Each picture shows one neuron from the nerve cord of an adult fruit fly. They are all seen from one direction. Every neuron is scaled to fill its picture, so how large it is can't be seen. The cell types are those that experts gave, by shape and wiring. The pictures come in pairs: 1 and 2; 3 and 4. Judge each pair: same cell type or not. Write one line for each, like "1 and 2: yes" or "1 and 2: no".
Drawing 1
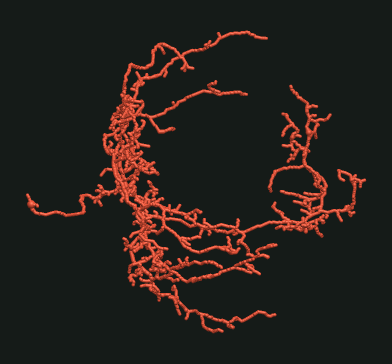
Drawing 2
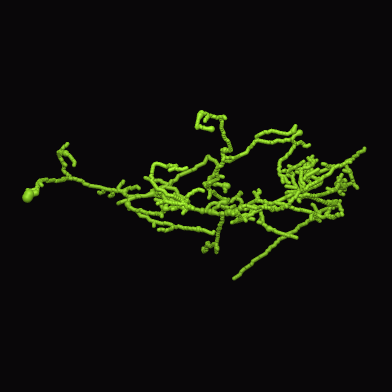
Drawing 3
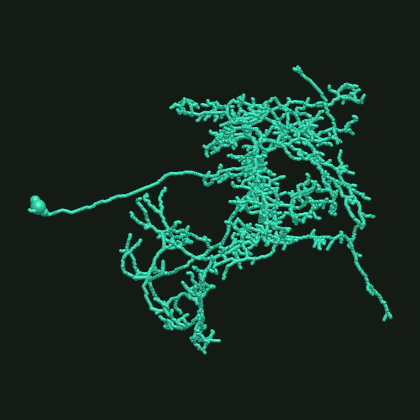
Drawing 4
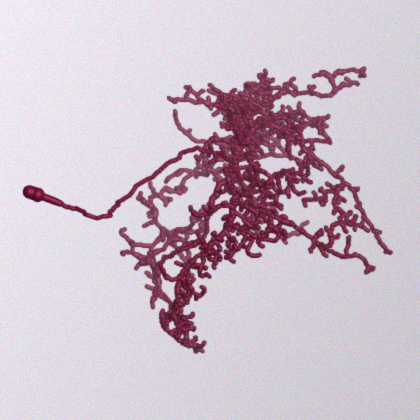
1 and 2: no
3 and 4: yes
